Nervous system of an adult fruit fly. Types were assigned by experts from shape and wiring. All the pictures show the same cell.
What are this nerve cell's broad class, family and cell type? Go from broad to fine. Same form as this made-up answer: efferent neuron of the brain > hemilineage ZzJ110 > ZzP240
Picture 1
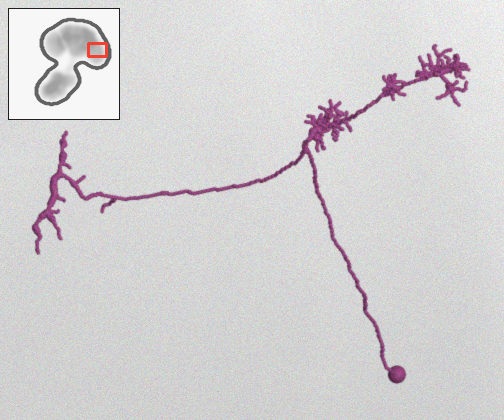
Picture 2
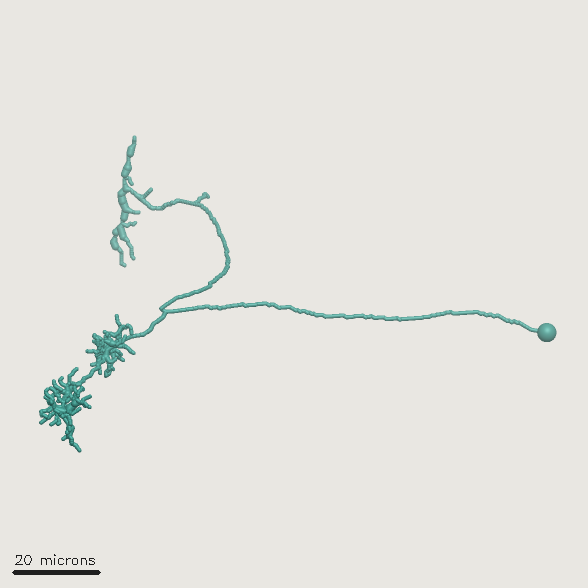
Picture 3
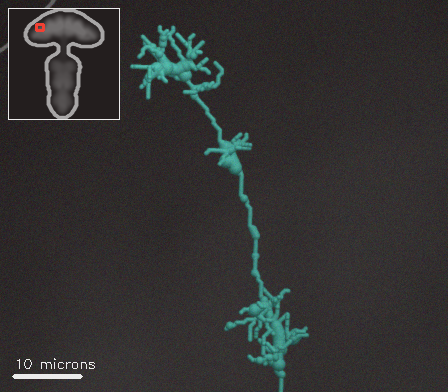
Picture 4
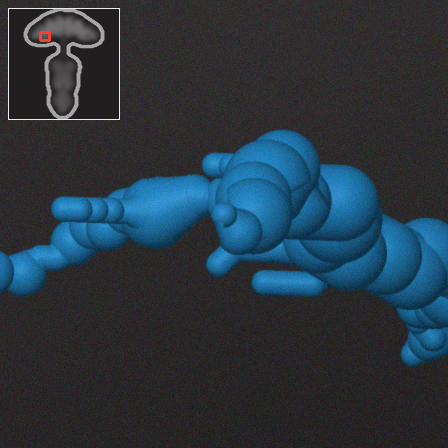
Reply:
optic-lobe intrinsic neuron > T > T2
